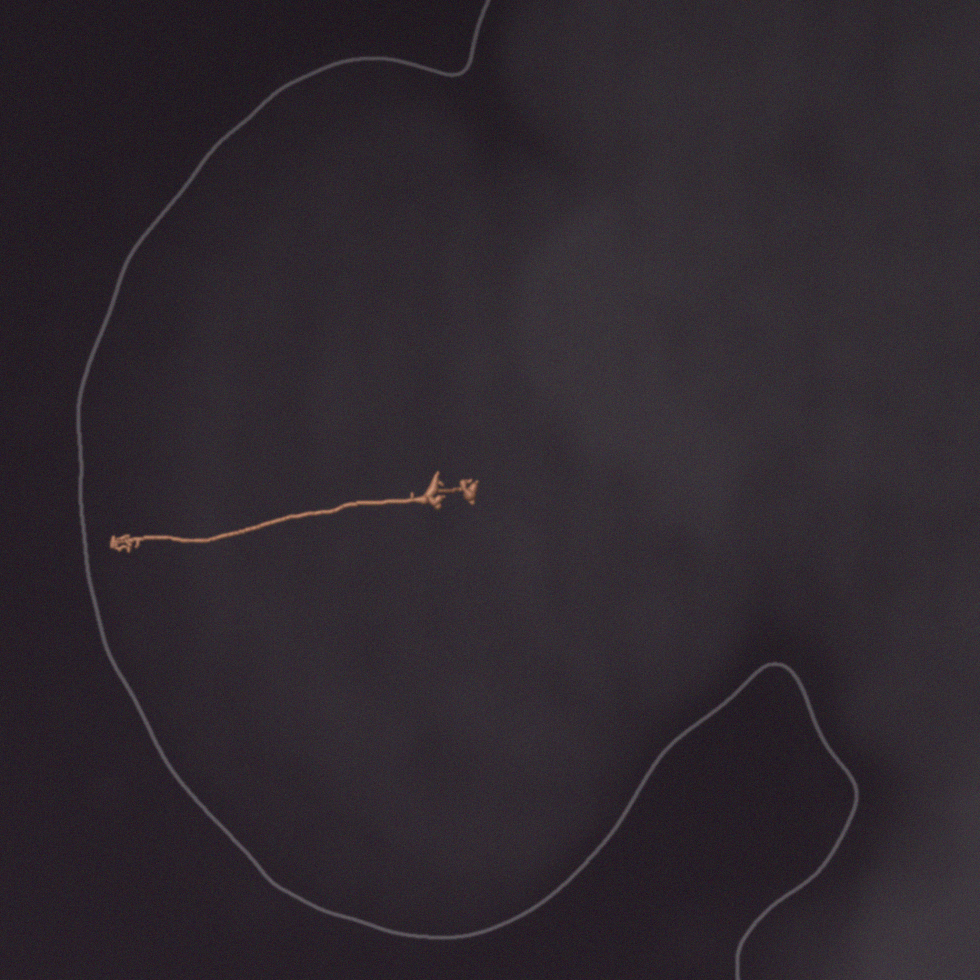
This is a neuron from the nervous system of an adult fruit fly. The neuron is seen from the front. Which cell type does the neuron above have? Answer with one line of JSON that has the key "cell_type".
{"cell_type": "L1"}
